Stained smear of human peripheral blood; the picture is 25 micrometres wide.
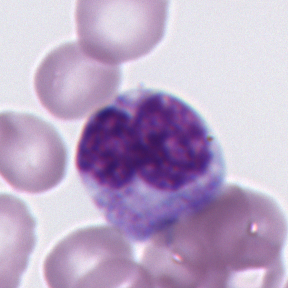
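Monocyte, with its nucleus filling the upper part of the cell. Below the nucleus, the cytoplasm spreads out as a broad band, pale greyish blue. Look closely and you'll see fine lilac granules scattered through it.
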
